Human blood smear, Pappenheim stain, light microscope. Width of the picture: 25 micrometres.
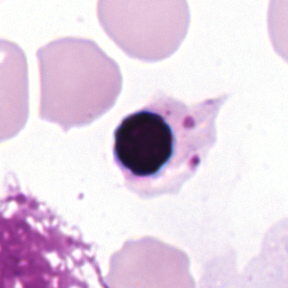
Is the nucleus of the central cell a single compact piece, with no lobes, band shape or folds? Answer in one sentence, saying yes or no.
Yes, the nucleus of the cell is compact, undivided and round, oval or kidney-shaped.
